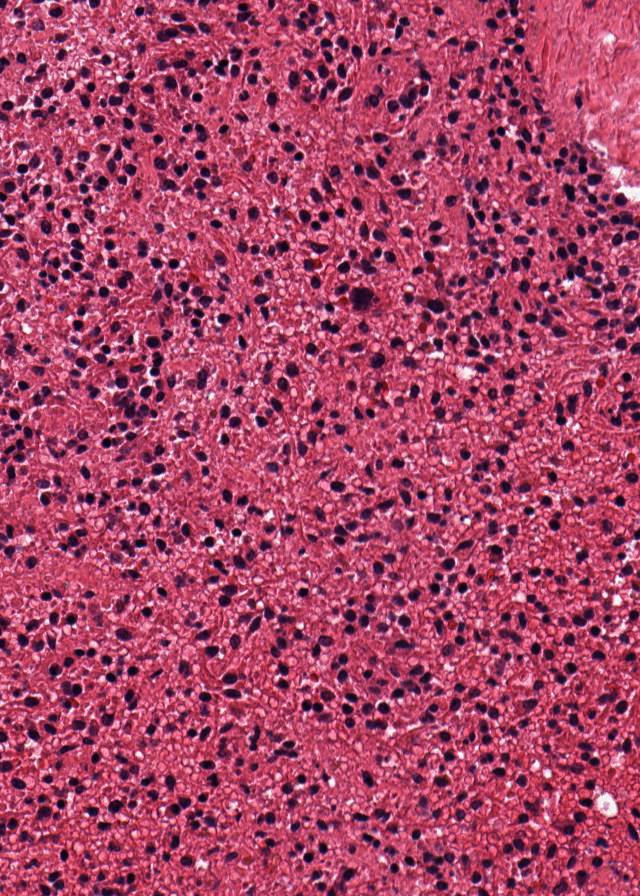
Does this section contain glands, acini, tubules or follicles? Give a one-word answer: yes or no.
No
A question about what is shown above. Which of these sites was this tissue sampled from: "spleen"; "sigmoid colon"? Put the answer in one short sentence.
The site this tissue was sampled from is the spleen.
